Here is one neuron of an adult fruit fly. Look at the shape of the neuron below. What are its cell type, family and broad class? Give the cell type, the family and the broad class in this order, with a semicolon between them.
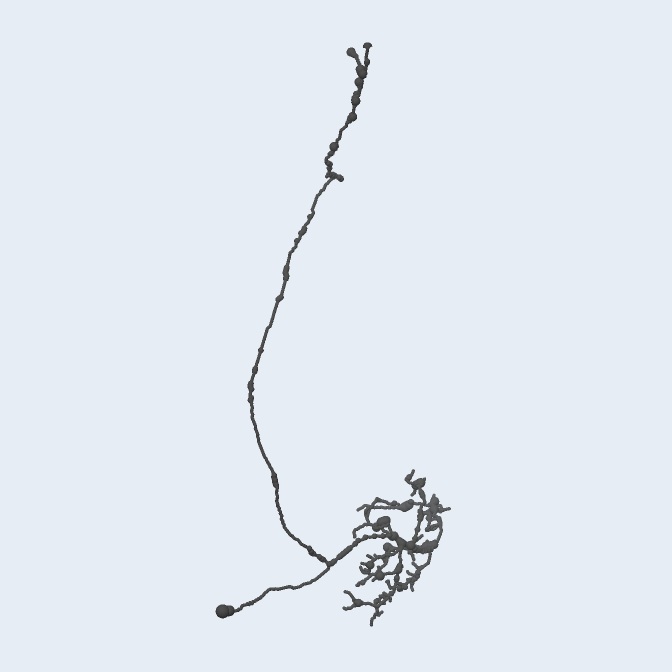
LPT100; LPT; visual projection neuron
